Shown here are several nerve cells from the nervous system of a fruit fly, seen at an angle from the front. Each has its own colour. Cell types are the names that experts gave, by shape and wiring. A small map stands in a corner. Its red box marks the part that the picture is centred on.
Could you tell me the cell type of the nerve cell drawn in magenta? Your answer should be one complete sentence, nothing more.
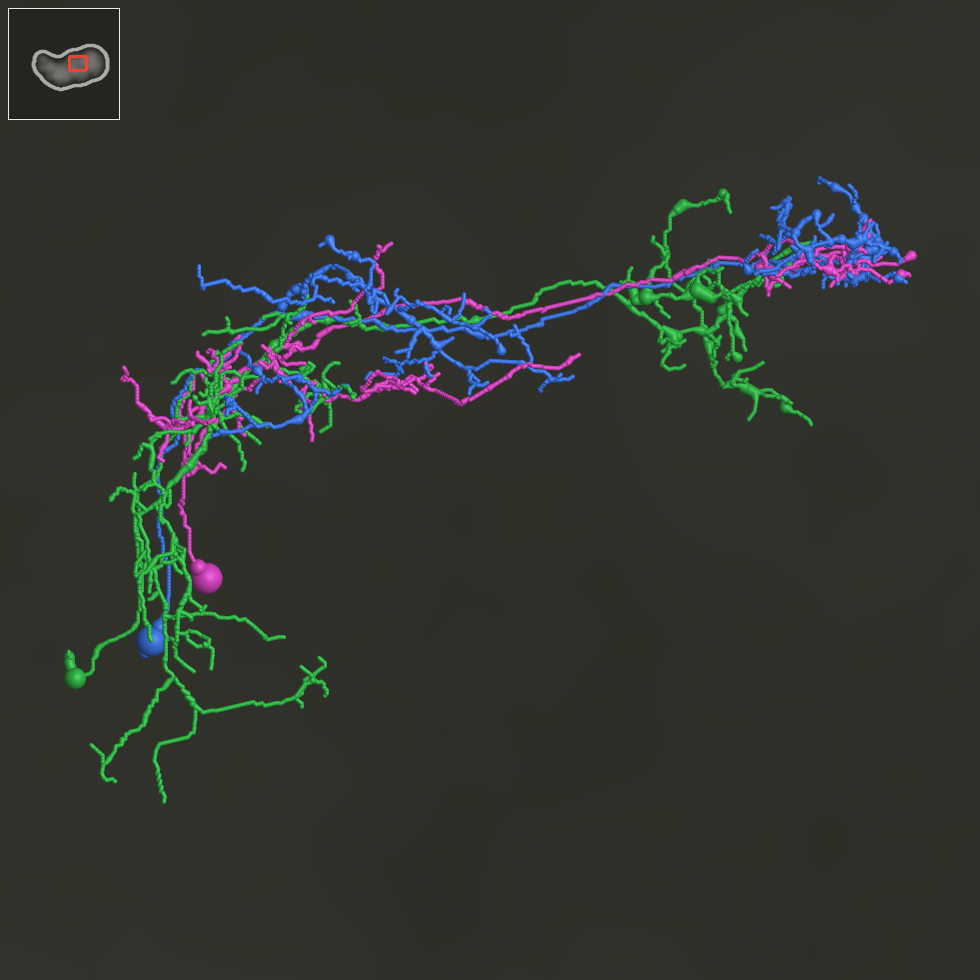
The cell type held by this nerve cell is CB1556.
